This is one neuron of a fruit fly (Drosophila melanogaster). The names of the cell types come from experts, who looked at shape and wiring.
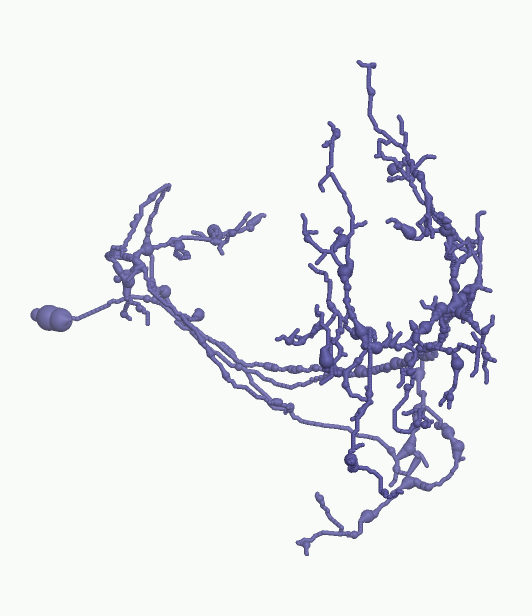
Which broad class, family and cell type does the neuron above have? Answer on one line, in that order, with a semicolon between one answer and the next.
central-brain intrinsic neuron; hemilineage LHd1; SLP152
